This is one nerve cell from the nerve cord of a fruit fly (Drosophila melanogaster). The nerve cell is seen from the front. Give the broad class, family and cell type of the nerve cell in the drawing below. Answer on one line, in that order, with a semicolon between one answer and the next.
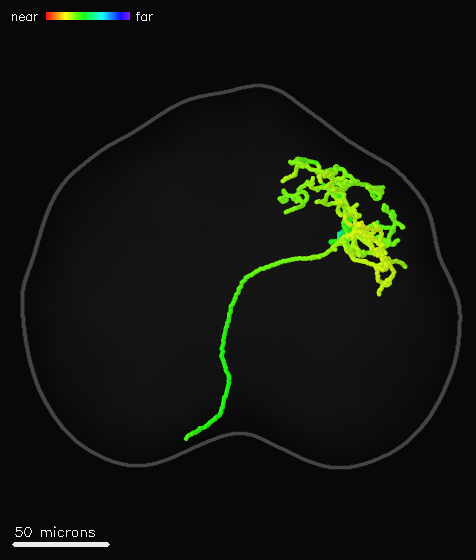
sensory neuron entering the nerve cord; class mechanosensory proprioceptive; SNpp37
